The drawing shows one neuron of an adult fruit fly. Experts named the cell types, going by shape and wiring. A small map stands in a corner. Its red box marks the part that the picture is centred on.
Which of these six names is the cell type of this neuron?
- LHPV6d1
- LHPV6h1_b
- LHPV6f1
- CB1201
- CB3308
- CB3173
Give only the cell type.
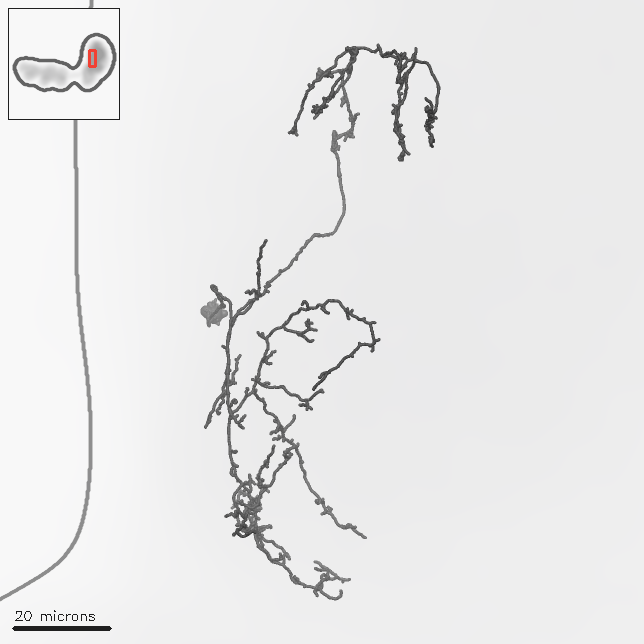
LHPV6h1_b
